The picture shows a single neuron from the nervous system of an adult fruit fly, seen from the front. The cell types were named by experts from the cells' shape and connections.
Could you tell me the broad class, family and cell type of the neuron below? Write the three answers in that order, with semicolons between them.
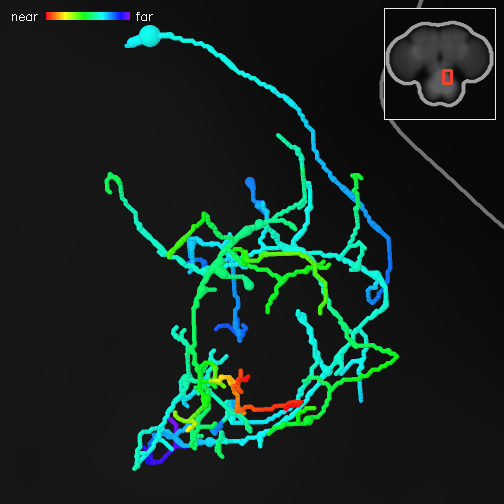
nerve-cord intrinsic neuron; hemilineage 11B; IN11B018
